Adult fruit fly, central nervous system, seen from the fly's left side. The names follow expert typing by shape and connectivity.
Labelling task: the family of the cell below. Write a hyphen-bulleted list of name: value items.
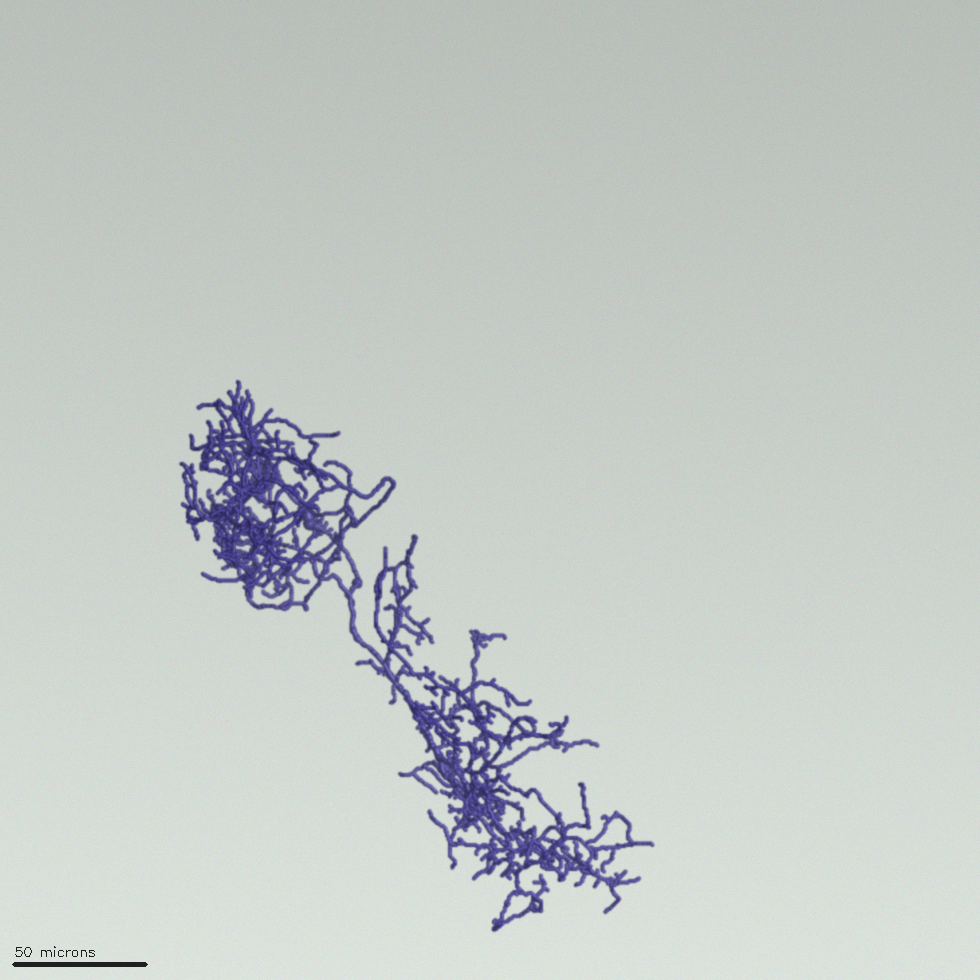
- family: ALIN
